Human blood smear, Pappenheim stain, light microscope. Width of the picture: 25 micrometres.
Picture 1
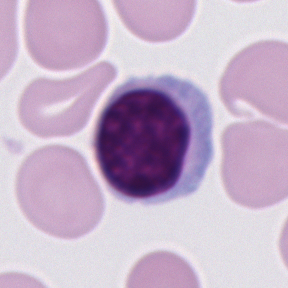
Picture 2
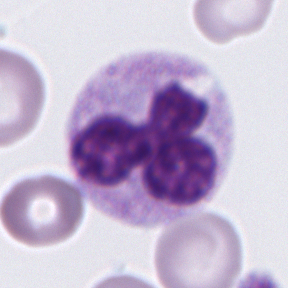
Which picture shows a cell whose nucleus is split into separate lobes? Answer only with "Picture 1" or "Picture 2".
Picture 2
